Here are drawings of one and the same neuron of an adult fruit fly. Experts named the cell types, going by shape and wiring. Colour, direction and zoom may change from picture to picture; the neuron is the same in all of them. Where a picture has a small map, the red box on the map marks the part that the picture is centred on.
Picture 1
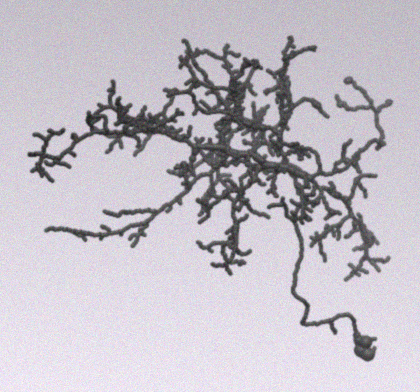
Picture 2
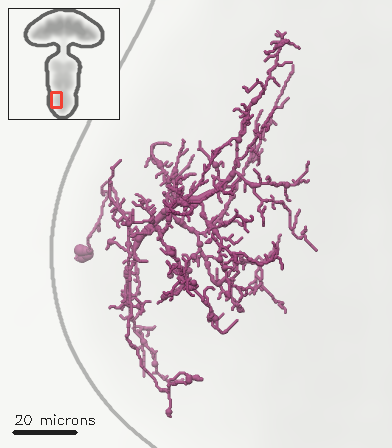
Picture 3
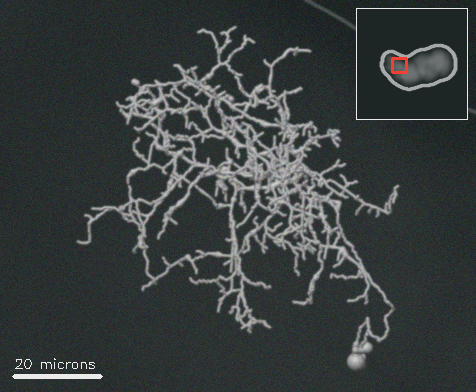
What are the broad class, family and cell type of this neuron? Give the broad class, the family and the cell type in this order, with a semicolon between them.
nerve-cord intrinsic neuron; hemilineage 17A; IN17A061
